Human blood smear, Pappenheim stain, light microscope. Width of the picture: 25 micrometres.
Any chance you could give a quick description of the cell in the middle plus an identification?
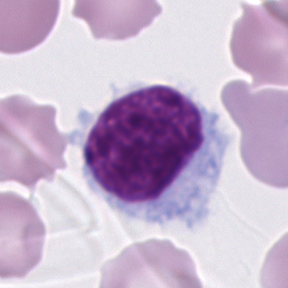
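First the outline: it's ragged, with fine hair-like projections of cytoplasm running all the way round. The nucleus is oval, and I can't find any indentation or lobes in it. The broadest rim of cytoplasm sits to the lower right of the nucleus. I don't see any vacuoles in the cytoplasm either. This is a hairy cell.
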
